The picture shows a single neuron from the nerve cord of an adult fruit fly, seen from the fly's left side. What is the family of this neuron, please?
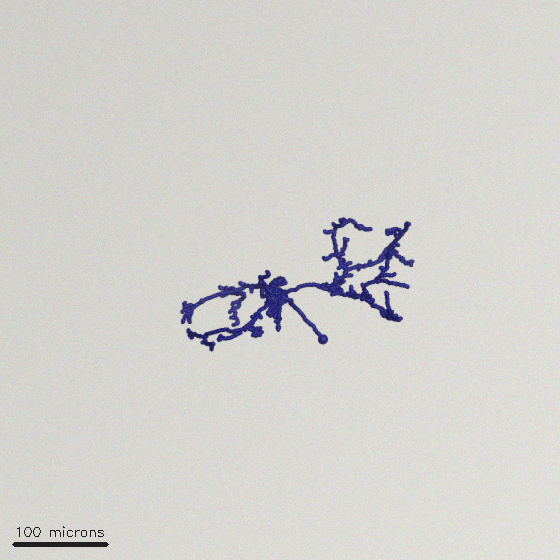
hemilineage 03A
